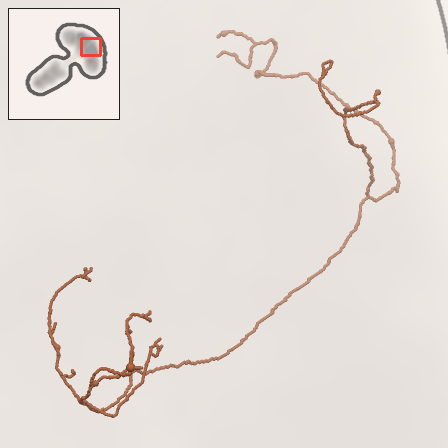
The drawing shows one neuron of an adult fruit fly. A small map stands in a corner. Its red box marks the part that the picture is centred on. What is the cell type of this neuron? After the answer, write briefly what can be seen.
Its cell type is KCab-s. It is a central-brain intrinsic neuron. It is in the brain and does not reach the nerve cord. The cell body can be seen at the lower left of the picture.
